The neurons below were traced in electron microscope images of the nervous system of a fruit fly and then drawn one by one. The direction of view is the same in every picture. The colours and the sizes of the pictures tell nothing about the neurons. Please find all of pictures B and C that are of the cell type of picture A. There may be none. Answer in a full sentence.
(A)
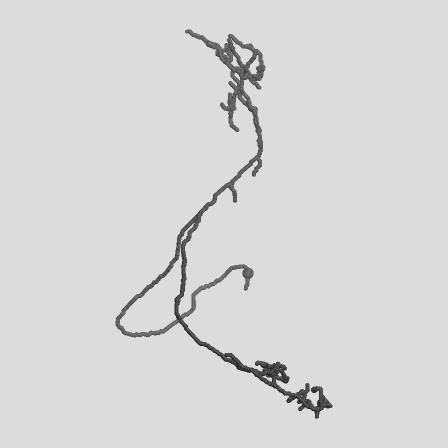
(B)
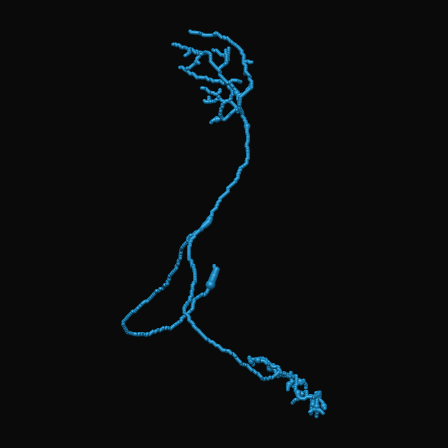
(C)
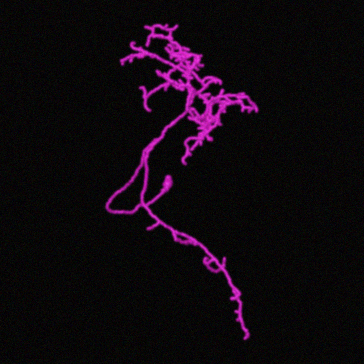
Picture B is of the same cell type.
